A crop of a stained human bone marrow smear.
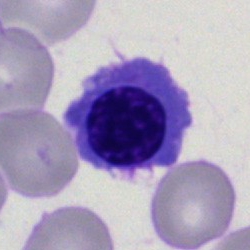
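Erythroblast in the middle of the marrow smear: you can see its outline is ragged rather than smooth, with fine hair-like projections off the surface. The chromatin is dense, dark purple and coarsely clumped, and the cytoplasm stains blue-violet.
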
